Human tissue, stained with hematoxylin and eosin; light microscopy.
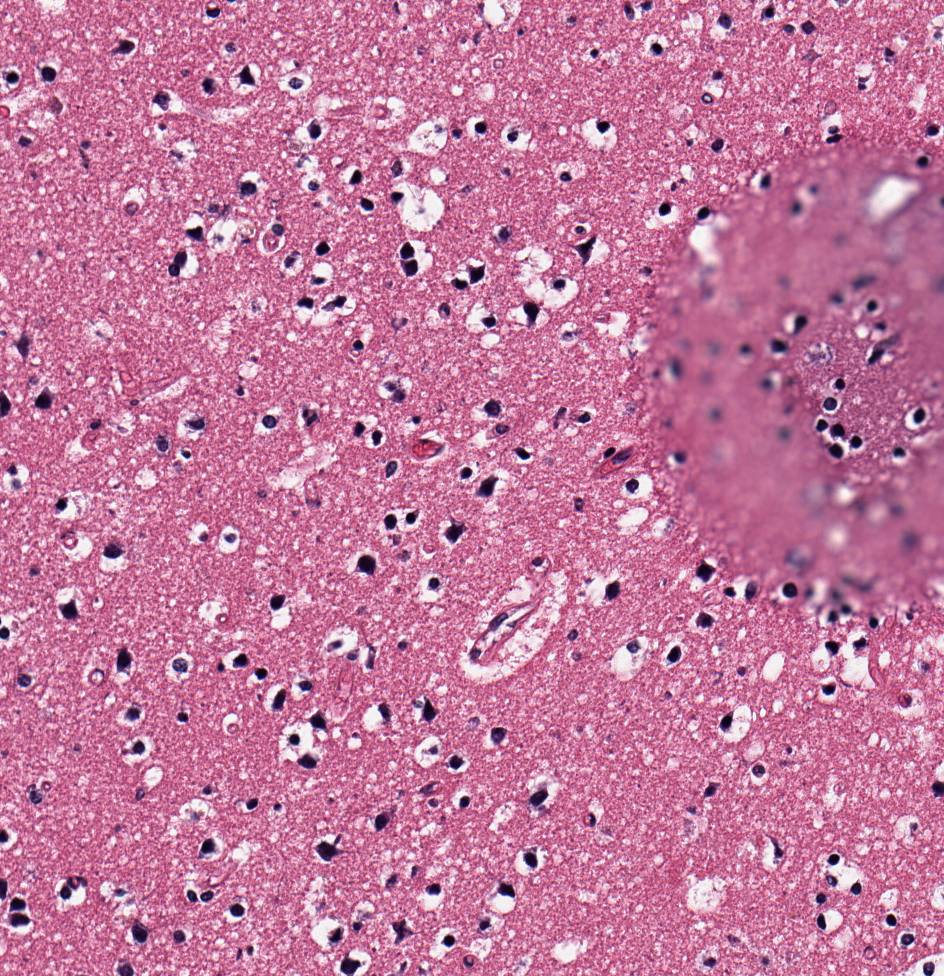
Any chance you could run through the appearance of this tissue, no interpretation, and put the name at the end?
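Throughout, a finely granular pink matrix holds evenly scattered cells; no glands or epithelium are present. Most cells are small, with dark round nuclei lying singly rather than clustered, and many of these nuclei sit in a clear, empty-looking halo. Slightly left of and above centre, a small vessel contains bright red blood cells. The tissue is cerebral cortex.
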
